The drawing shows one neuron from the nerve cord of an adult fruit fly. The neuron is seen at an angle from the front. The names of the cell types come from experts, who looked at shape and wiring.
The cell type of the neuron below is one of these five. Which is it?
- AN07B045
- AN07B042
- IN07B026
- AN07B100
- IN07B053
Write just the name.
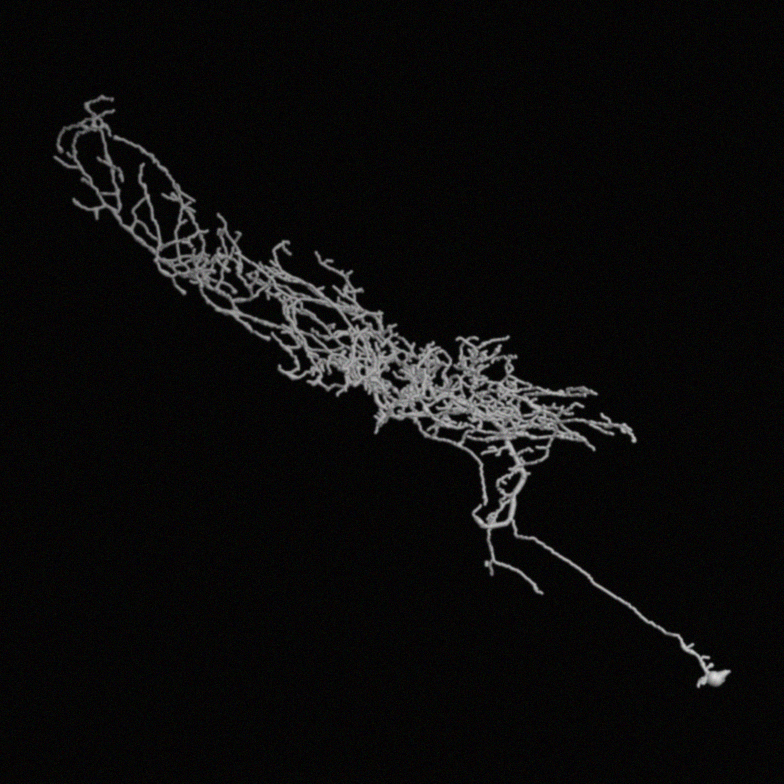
IN07B026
